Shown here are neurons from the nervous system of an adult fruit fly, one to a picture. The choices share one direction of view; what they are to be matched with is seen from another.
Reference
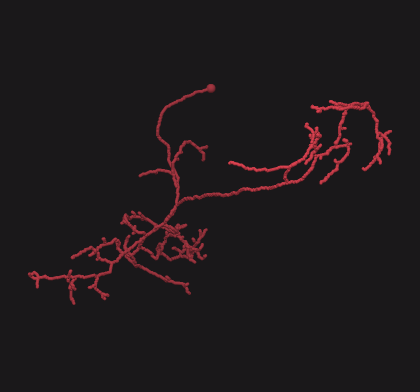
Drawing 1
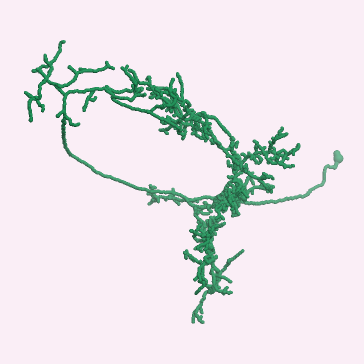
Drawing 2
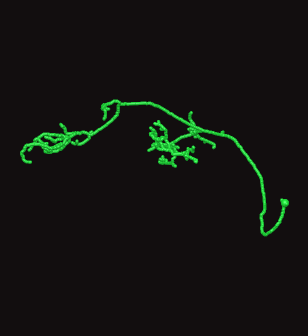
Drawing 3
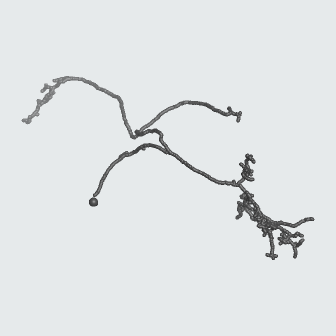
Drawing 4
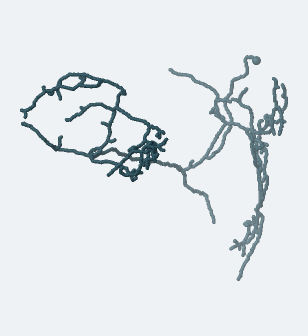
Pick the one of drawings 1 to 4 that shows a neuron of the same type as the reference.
4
